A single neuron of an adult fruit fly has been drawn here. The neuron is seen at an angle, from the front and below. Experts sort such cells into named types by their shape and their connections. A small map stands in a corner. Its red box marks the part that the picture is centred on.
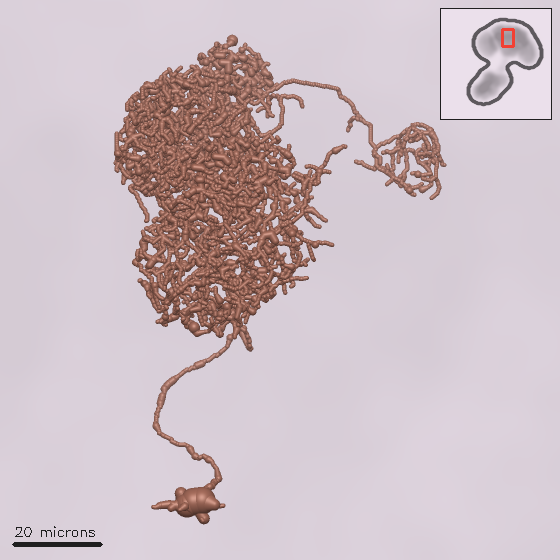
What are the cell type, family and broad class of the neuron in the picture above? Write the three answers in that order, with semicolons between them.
v2LN36; hemilineage ALv2; central-brain intrinsic neuron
